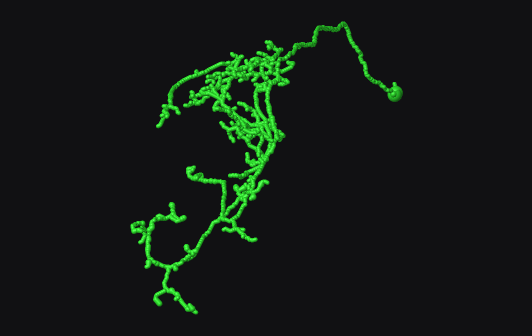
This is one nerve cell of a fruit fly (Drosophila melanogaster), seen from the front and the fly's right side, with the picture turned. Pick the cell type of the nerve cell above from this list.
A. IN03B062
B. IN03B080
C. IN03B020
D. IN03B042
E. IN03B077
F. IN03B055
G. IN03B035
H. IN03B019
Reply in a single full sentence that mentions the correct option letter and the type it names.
Option A, IN03B062, is the cell type of the nerve cell.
